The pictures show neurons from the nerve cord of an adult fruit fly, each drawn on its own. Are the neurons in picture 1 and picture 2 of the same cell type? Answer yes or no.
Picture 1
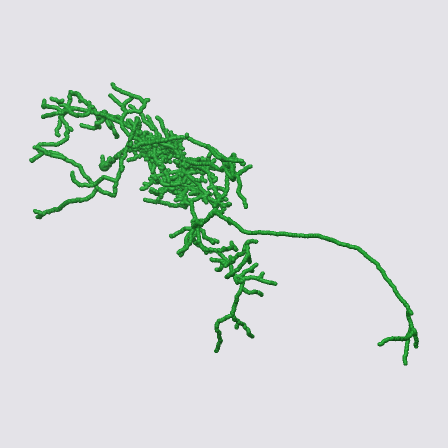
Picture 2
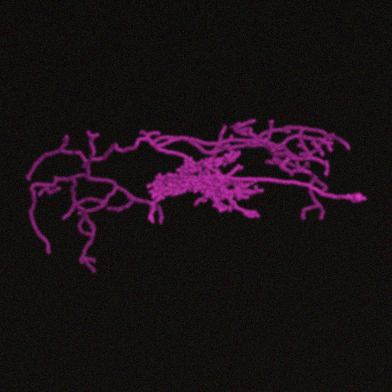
yes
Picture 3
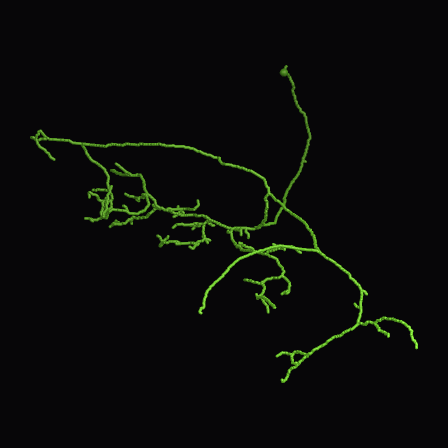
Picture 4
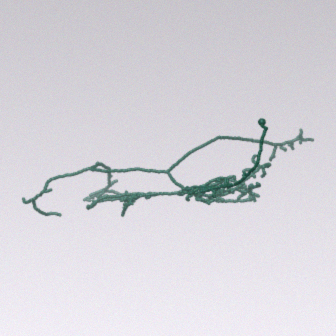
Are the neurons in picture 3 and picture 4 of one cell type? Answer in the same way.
yes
